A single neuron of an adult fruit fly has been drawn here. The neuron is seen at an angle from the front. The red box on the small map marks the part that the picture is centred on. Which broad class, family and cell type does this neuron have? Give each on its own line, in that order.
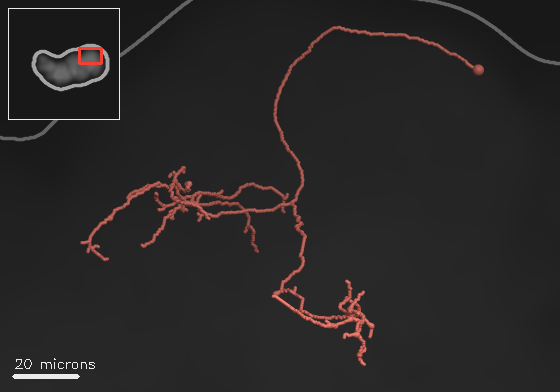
central-brain intrinsic neuron
hemilineage SLPad1_posterior
SMP214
